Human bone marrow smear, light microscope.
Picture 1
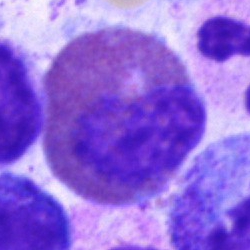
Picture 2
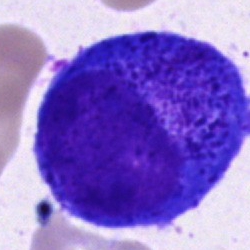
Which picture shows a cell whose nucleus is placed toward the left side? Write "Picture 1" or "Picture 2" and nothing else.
Picture 2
